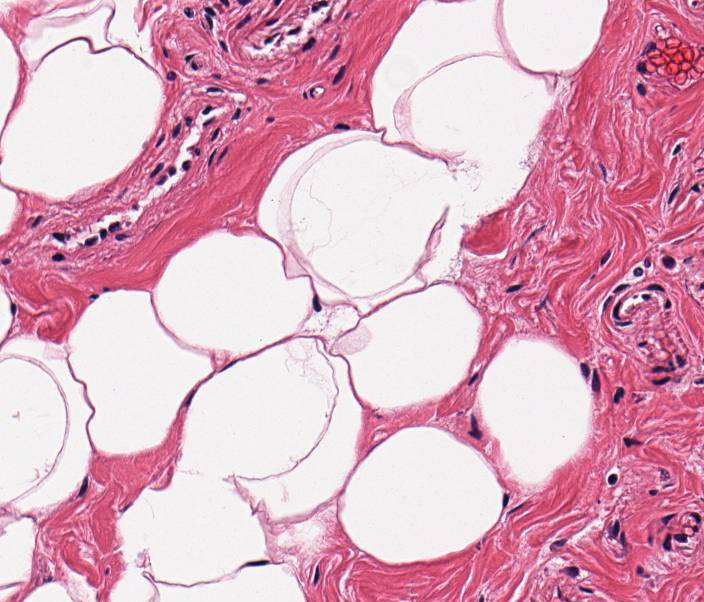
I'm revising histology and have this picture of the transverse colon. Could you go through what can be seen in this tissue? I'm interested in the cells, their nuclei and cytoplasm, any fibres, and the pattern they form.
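Large clear fat cells fill the left and centre of the field, while dense pink collagen occupies the right side. The few adipocyte nuclei visible are small, flattened and pressed against the cell edge. Between and around the fat, the stroma consists of wavy, strongly eosinophilic collagen bundles carrying scattered spindle-shaped nuclei. At the upper right corner lies a small vessel packed with red blood cells.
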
